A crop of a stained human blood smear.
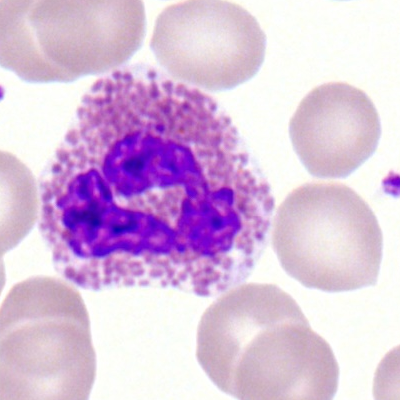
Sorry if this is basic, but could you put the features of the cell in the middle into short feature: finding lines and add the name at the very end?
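Nucleus: several lobes, joined
Nucleoli: not visible
Granules: lobe outlines left clearly visible
Vacuoles: none seen
ID: eosinophil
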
